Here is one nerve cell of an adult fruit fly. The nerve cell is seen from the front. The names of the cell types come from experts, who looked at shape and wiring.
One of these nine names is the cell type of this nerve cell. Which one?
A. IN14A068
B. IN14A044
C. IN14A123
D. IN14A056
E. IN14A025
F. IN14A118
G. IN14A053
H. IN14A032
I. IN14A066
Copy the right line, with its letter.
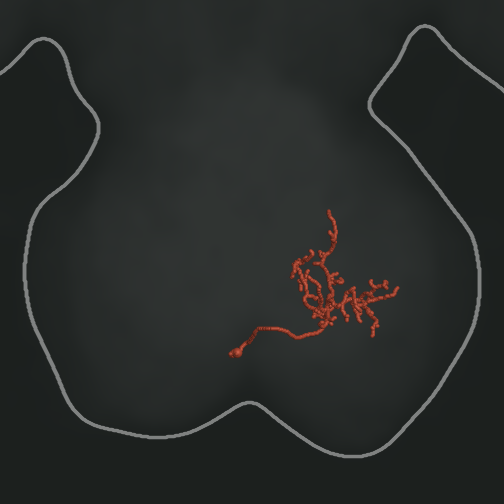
A. IN14A068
